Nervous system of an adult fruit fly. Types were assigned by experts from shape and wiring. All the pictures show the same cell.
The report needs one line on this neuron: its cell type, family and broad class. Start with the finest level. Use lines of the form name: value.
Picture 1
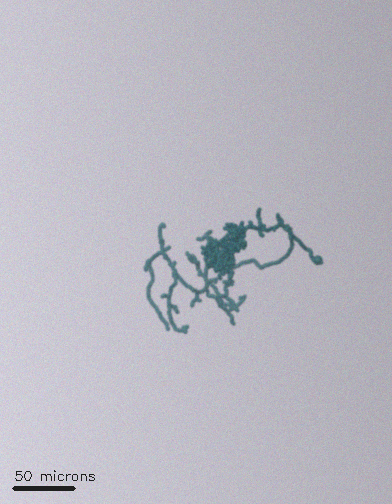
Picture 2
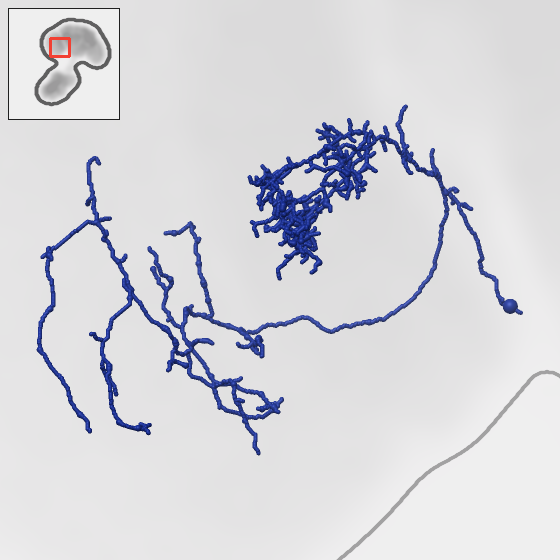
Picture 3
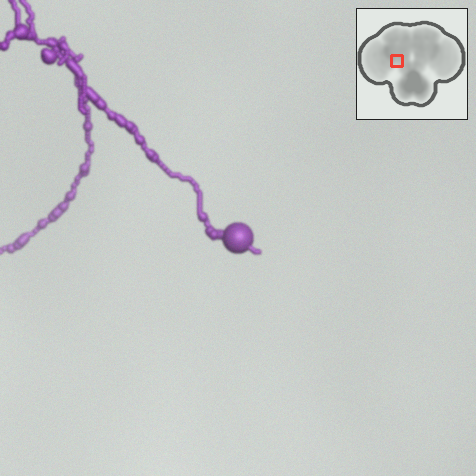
cell type: LOLP1
family: LOLP
broad class: optic-lobe intrinsic neuron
